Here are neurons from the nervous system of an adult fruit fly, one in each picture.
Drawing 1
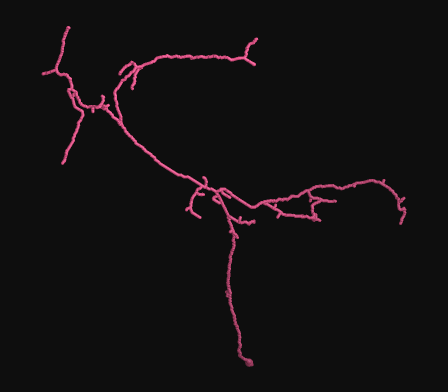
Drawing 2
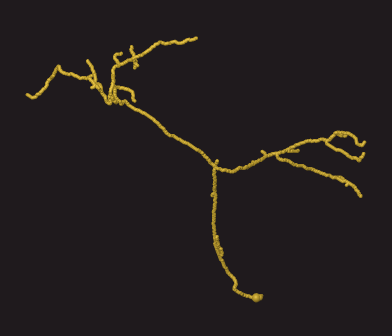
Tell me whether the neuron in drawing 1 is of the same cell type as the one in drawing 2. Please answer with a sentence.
They are of the same cell type.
